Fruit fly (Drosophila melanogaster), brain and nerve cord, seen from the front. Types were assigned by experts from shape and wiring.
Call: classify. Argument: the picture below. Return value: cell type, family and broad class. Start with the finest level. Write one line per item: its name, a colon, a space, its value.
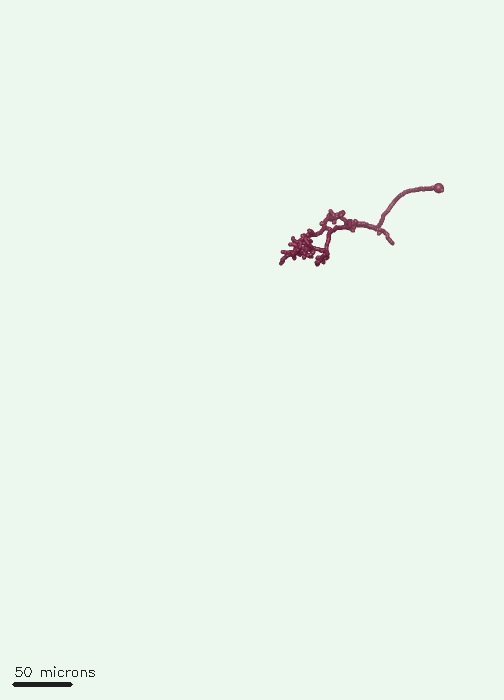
cell type: CB2736
family: hemilineage SLPad1_posterior
broad class: central-brain intrinsic neuron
